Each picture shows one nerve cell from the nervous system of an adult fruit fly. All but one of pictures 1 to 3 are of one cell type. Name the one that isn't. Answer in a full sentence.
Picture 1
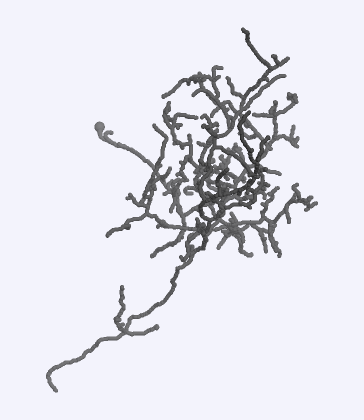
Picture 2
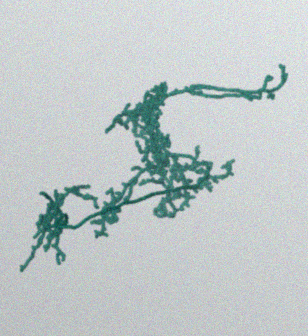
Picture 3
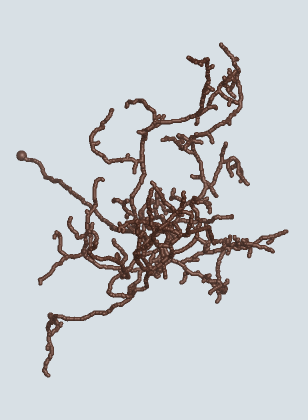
Picture 2 is the odd one out.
